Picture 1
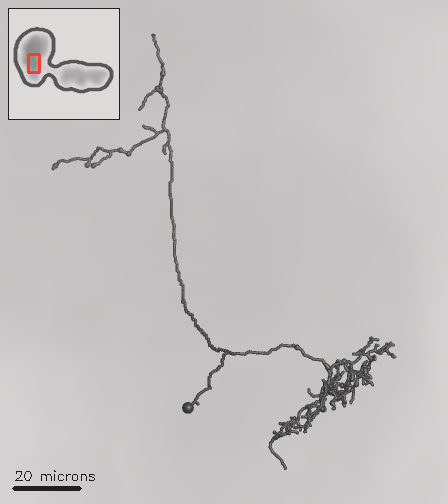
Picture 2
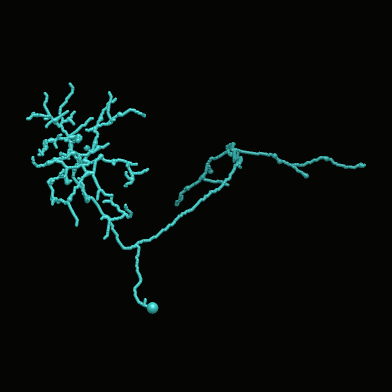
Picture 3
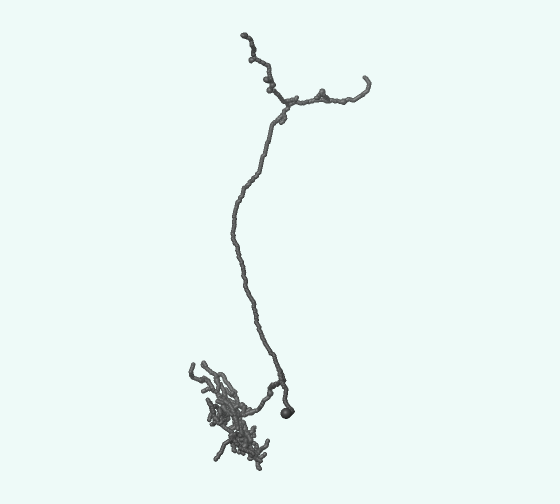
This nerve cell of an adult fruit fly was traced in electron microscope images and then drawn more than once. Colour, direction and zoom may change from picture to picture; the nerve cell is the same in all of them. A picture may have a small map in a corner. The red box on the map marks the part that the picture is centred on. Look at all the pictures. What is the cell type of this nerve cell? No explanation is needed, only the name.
LC25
